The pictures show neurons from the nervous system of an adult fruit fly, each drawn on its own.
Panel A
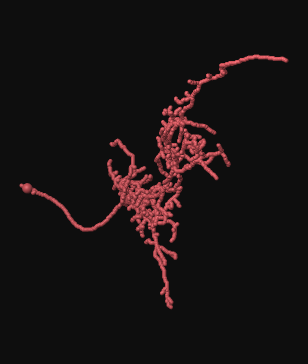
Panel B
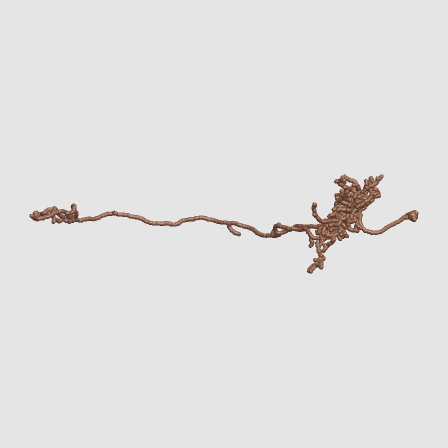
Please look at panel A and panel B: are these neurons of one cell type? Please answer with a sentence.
They are of different cell types.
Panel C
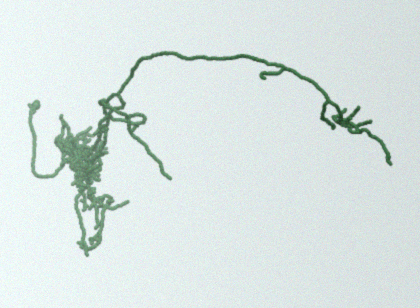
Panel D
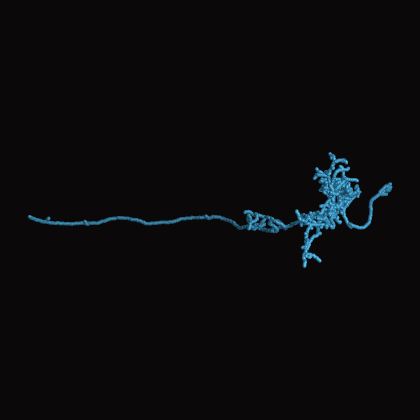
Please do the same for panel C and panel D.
They are of the same cell type.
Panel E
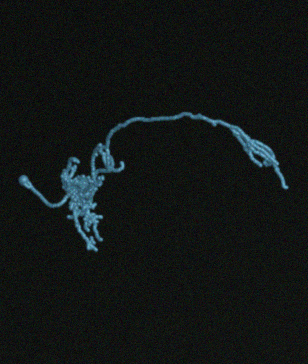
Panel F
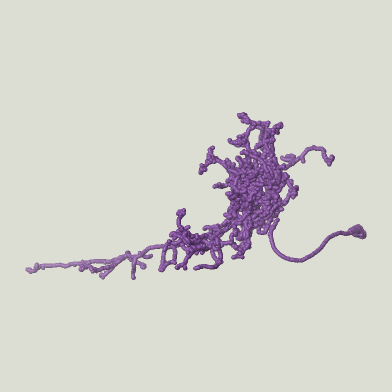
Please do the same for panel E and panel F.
They are of different cell types.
